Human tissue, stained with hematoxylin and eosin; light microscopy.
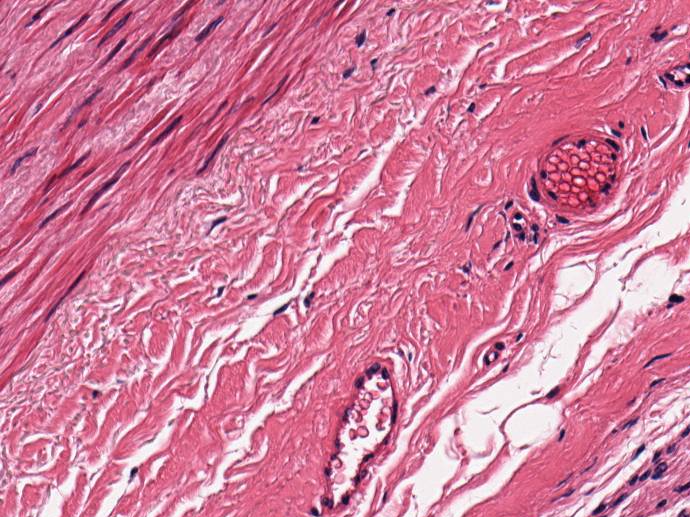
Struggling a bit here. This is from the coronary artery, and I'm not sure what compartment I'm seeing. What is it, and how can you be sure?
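Field: tunica adventitia. Centre: pink wavy collagen bundles separated by narrow white clefts. Stromal nuclei sparse, small, dark, spindle-shaped.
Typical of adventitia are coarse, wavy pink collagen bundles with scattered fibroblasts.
Upper left corner: band of smooth muscle, elongated cigar-shaped nuclei. Upper right: small round bundle of tightly packed circular profiles with pale centres, wrapped in a thin rim of flattened cells.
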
